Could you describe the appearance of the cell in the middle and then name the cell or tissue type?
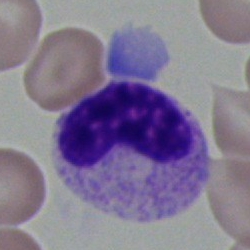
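Its outline is smooth and round. The nucleus sits up in the top part of the cell and is kidney-shaped, dented on its lower side. You won't find any vacuoles in the cytoplasm. That's a band neutrophil.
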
